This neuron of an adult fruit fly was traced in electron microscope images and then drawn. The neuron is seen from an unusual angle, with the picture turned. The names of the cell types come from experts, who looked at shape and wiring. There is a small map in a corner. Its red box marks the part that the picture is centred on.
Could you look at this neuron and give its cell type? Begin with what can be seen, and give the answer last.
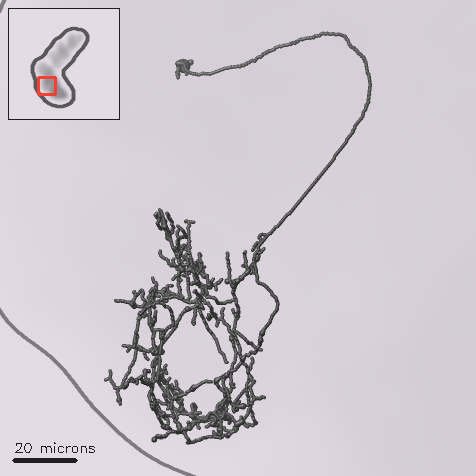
By the scale bar it is about 130 microns tall in this view. The picture shows dozens of branch ends. Its broad class is central-brain intrinsic neuron. It is of cell type GNG409.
